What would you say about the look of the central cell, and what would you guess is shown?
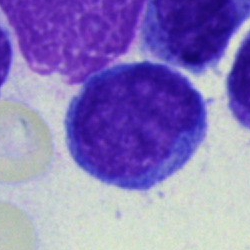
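Outline roughly round, smooth. Nucleus occupying nearly the whole cell; cytoplasm reduced to a thin, deep-blue rim. Chromatin dark purple, fairly fine and even in texture. Blast.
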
